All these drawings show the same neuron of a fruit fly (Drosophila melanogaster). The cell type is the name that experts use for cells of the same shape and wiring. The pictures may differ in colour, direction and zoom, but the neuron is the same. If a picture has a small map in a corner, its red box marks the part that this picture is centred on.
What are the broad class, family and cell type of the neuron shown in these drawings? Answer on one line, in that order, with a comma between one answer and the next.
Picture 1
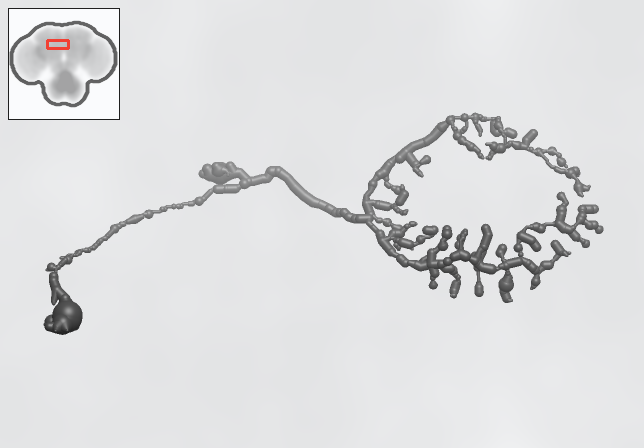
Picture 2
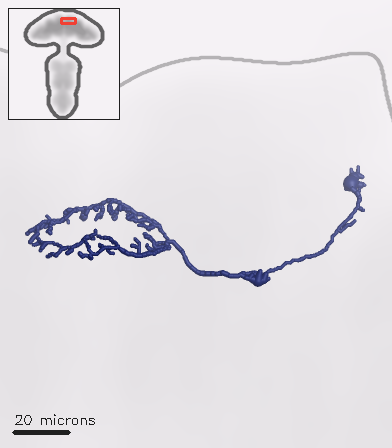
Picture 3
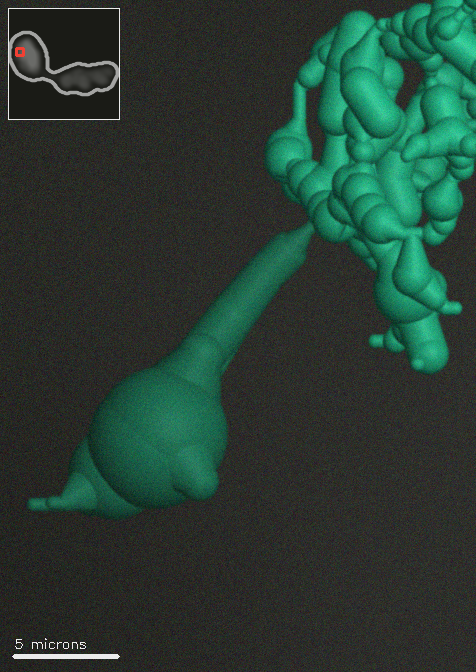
central-brain intrinsic neuron, hemilineage EBa1, ER5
